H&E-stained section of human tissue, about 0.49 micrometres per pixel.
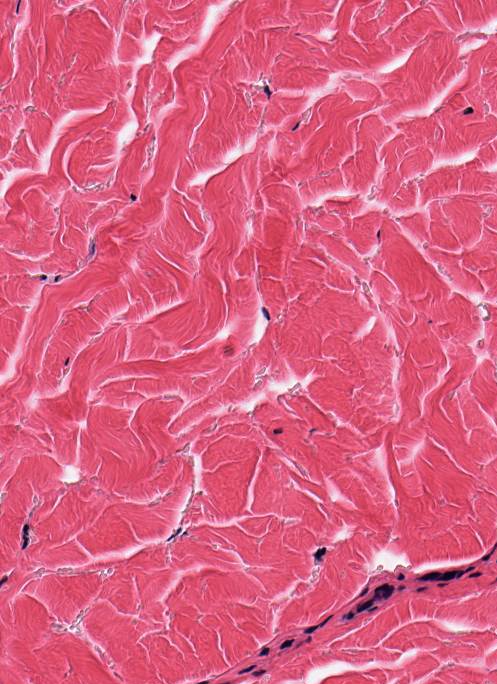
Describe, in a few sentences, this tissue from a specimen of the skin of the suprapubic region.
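Look at how the collagen bundles here are wavy and interlace in many directions instead of running parallel. Now follow the lower right corner: a narrow diagonal band of crowded, dark, elongated nuclei crosses it. Notice there's no epithelium, and no fat cells, anywhere.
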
